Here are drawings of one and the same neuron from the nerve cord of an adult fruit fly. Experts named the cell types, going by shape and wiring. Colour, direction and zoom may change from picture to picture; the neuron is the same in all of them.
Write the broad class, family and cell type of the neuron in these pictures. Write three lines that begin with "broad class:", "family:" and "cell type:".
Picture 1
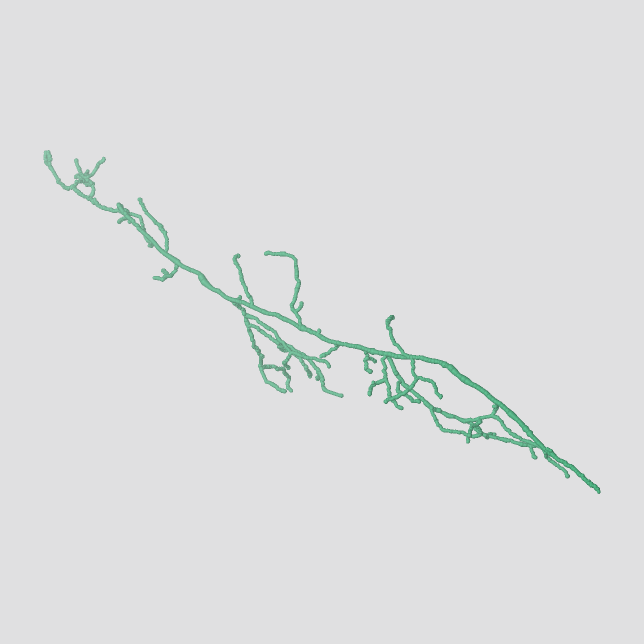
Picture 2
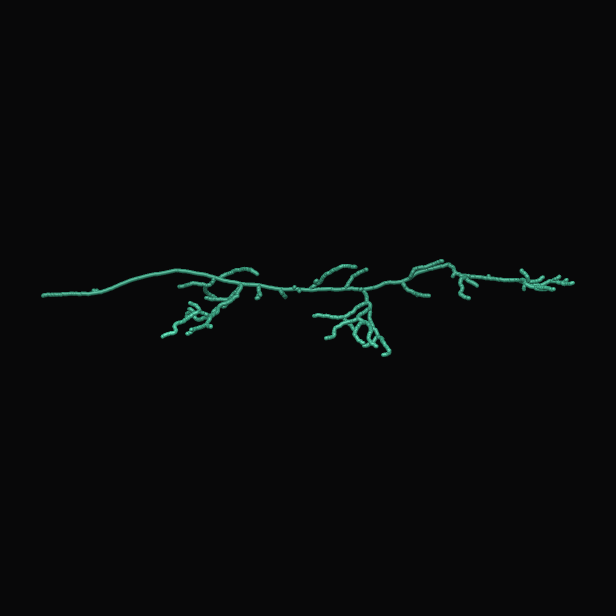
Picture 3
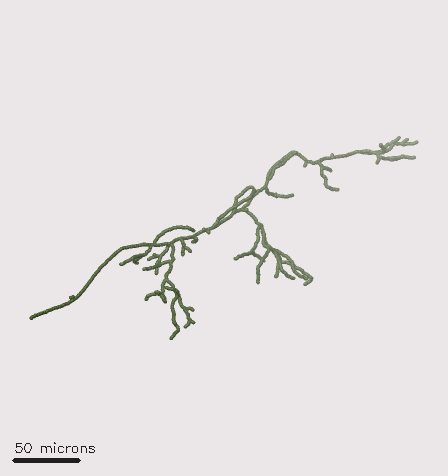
broad class: descending neuron
family: hemilineage PSp2
cell type: DNp102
